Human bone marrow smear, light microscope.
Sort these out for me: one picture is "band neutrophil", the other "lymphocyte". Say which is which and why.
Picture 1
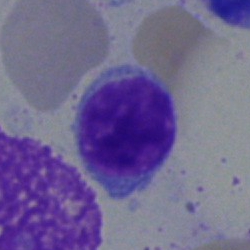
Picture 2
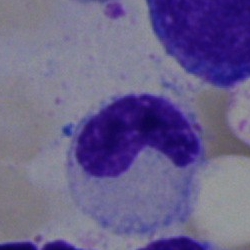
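The lymphocyte's in picture 1, the band neutrophil in picture 2. The lymphocyte is oval and tapers a little toward its lower end, with dense dark purple chromatin broken by a few small paler patches. Its cytoplasm is just a narrow blue rim, widest at the bottom, with no granules in it.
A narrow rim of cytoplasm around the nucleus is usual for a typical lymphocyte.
Two pale red cells sit just above it. The band neutrophil has a round, smooth outline, and its nucleus, lying in the upper half of the cell, is bent into a kidney or horseshoe shape with the indentation facing down.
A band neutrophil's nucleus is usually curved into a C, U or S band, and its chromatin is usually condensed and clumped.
Here the chromatin is dark purple and condensed, no nucleoli show, and the cytoplasm is pale lilac-grey rather than blue.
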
